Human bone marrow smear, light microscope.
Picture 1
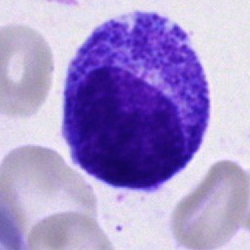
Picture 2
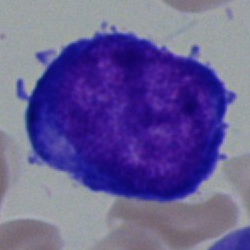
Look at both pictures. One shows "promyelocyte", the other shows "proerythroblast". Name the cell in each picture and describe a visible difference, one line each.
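In picture 1 we see a promyelocyte: The cytoplasm is packed with coarse dark purple granules.
In picture 2 we see a proerythroblast: No distinct granules are seen in the cytoplasm.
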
